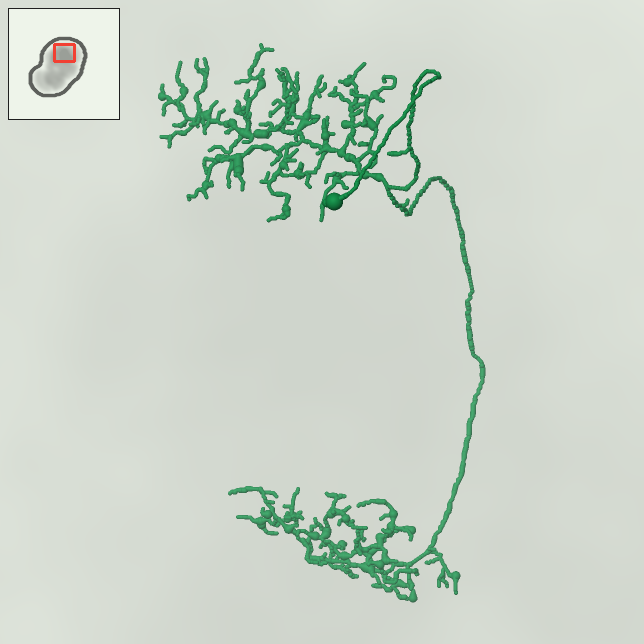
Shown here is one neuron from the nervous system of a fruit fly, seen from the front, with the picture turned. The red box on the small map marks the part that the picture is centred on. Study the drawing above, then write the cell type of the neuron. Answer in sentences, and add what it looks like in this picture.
It is of cell type Tm32. Its broad class is optic-lobe intrinsic neuron. Dozens of branch ends can be seen. In this view it is taller than it is wide.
